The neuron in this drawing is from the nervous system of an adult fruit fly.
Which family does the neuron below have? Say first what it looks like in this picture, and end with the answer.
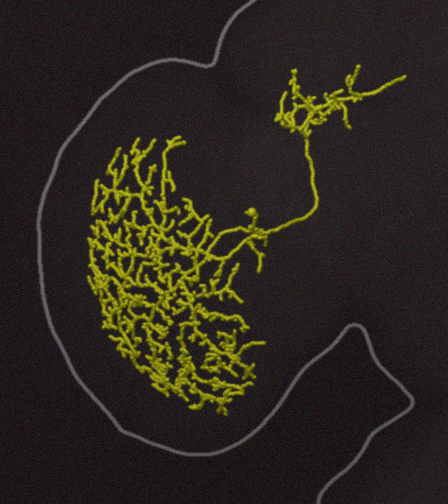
The cell body is in the middle of the picture. Dozens of branch ends can be seen. It is a visual projection neuron. The family is MeVP.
